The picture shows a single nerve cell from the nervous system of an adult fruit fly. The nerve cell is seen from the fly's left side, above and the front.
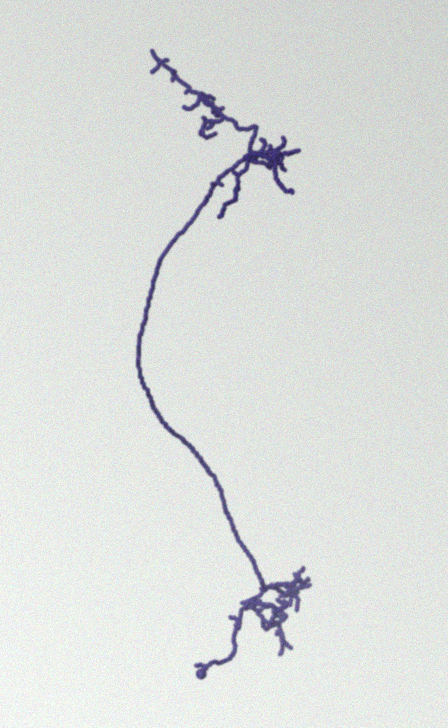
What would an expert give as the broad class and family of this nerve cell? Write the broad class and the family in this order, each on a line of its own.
central-brain intrinsic neuron
hemilineage FLAa2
